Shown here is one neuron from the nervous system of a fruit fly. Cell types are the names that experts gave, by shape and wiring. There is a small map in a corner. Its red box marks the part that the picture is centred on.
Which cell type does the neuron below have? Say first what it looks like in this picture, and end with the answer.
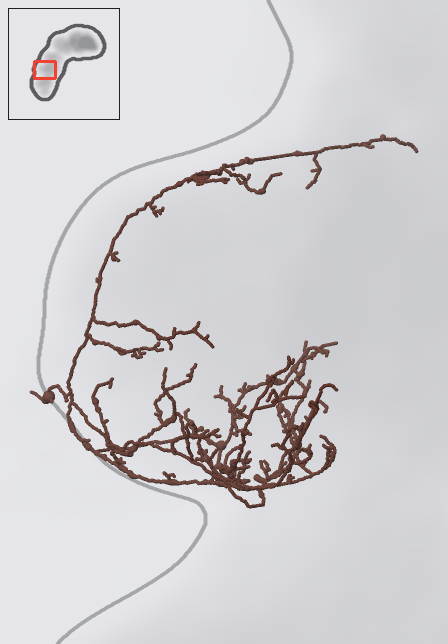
The cell body is on the left of the picture. Dozens of branch ends can be seen. It is a nerve-cord intrinsic neuron. It is of cell type IN19A101.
